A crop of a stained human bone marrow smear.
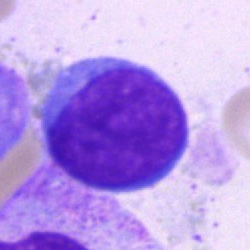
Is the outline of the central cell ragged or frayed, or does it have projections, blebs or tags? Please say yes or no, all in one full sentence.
No, by its outline the cell is smooth and even.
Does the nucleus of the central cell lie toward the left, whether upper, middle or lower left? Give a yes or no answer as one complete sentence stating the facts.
No, the nucleus is not toward the left; it lies toward the right.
